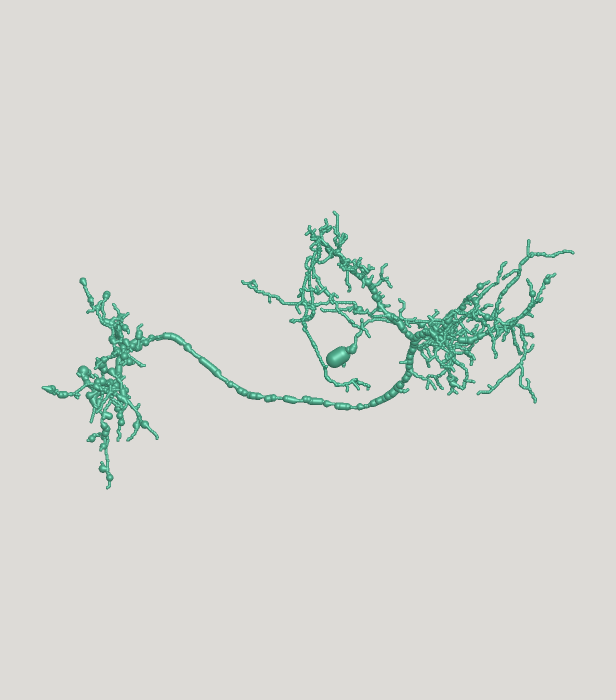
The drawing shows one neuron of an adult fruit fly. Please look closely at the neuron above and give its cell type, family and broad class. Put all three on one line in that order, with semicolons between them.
IN01A035; hemilineage 01A; nerve-cord intrinsic neuron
